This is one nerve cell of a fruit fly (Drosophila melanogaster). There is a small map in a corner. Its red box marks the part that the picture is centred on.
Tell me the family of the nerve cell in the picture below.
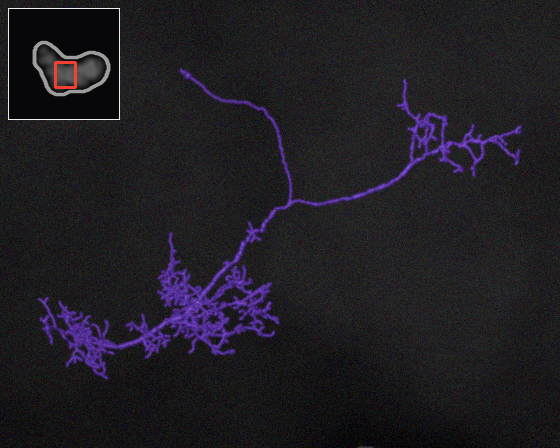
hemilineage VPNd1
